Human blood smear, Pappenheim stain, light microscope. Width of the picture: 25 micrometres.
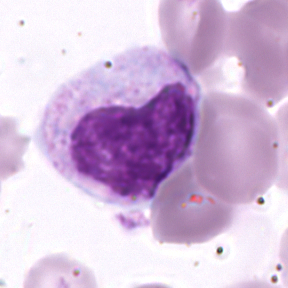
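Metamyelocyte, the cell in the middle of the field. First, the nucleus: bean-shaped, with a broad notch in its upper edge, and placed off-centre toward the right side of the cell. Next, the cytoplasm, which is a pale grey-blue. Last, the outline, which is rounded and smooth with no surface projections.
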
